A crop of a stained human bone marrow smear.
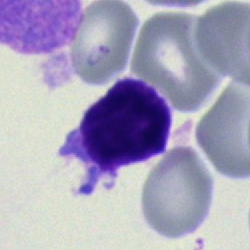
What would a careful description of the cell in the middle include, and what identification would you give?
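Outline roughly round, a few slightly flattened, angular edges. Nucleus fills almost the whole cell; very little cytoplasm. Chromatin very dark and dense, deep purple almost throughout. Ragged, pale bluish-purple tag of material jutting from lower left side. Lymphocyte.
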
